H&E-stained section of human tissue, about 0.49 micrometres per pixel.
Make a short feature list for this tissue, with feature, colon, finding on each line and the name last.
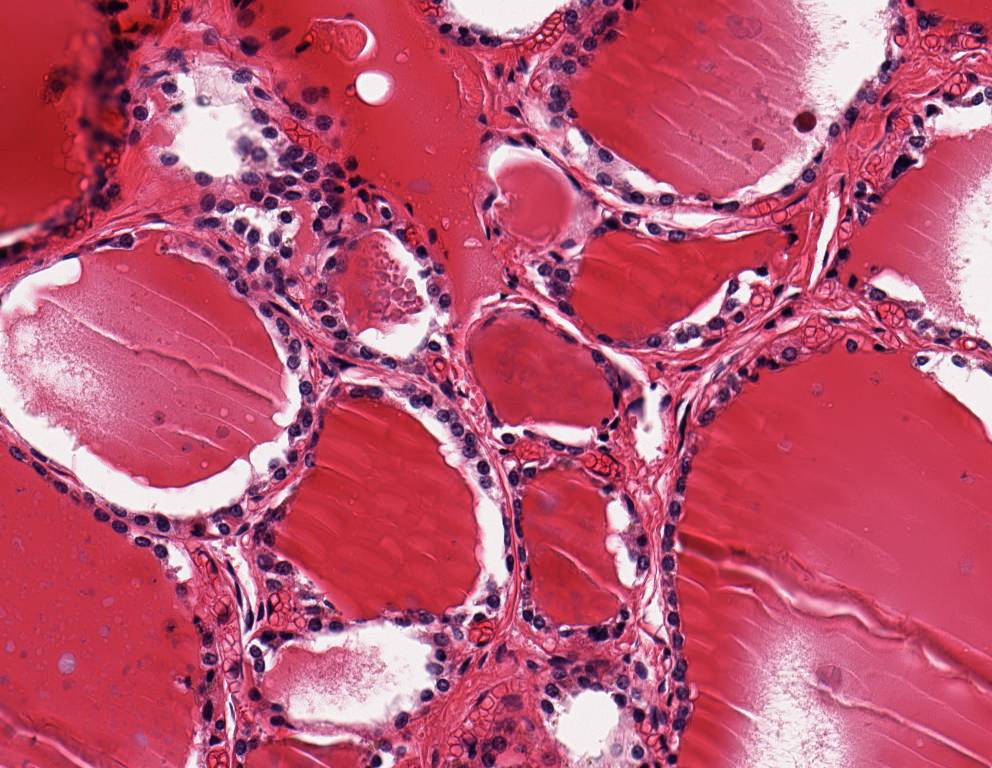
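Architecture: closely packed rounded to oval follicles of varied size, divided by narrow tissue strands.
Lining: single layer of flattened to low cuboidal epithelial cells.
Nuclei: small, round, dark-staining.
Vessels: thin-walled capillaries full of red blood cells between follicles.
Tissue: thyroid.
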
